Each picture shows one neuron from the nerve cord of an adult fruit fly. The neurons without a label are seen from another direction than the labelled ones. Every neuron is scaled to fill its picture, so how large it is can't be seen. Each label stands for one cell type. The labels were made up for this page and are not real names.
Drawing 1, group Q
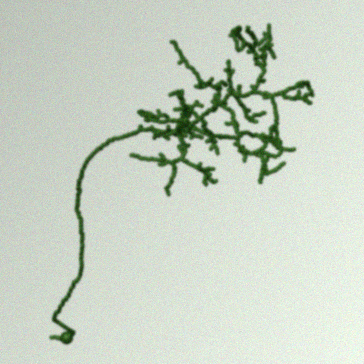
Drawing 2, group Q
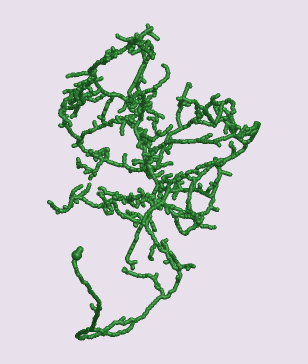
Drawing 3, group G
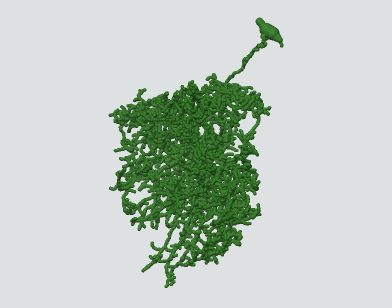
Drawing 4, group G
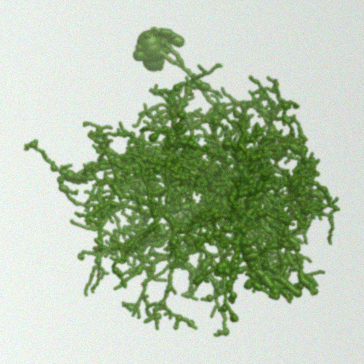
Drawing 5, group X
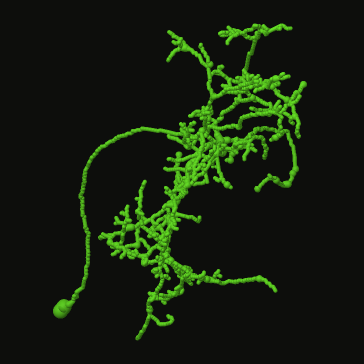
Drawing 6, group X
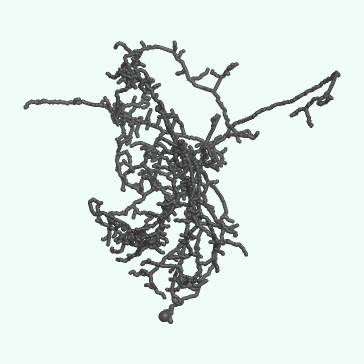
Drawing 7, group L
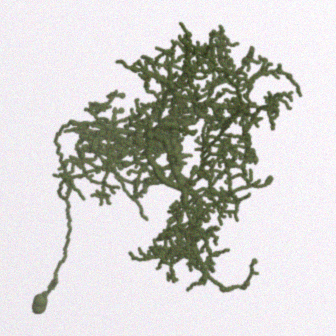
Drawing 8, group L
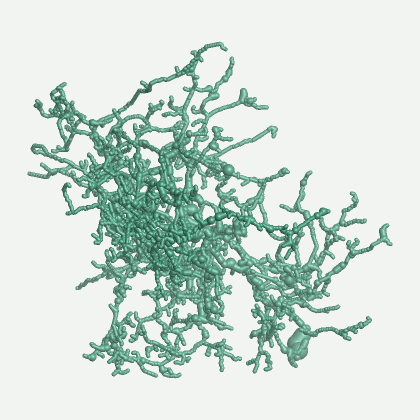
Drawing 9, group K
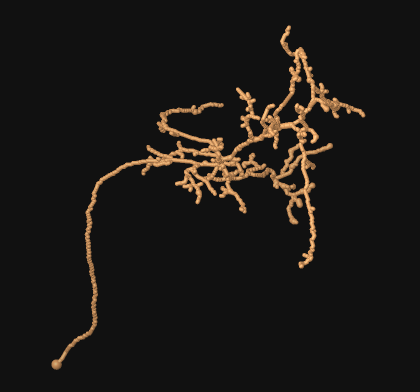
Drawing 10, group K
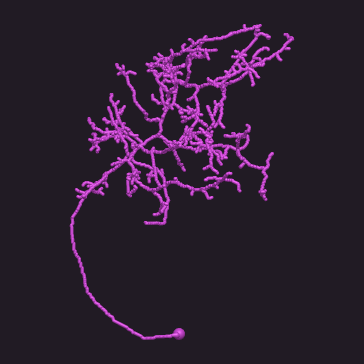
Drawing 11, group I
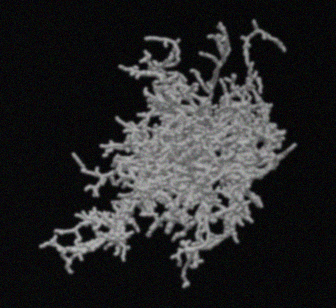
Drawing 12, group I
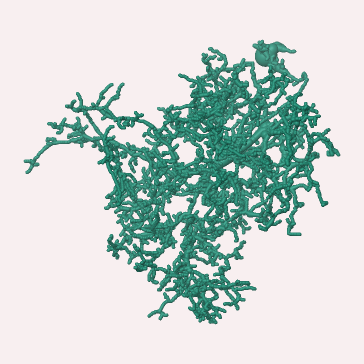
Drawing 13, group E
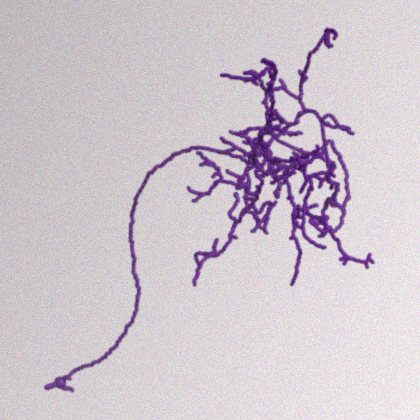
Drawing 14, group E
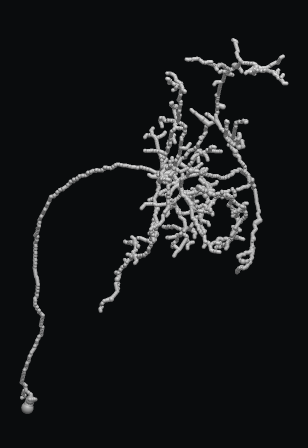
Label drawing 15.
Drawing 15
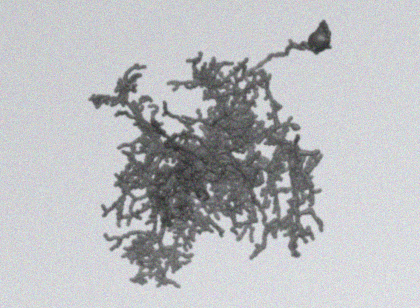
group I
